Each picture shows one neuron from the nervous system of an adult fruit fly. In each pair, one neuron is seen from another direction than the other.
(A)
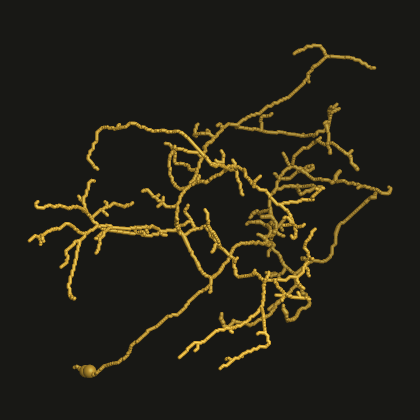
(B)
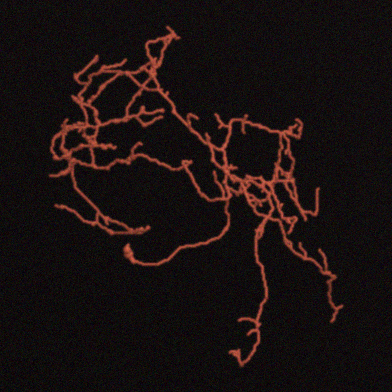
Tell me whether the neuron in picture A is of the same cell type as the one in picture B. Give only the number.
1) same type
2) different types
1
